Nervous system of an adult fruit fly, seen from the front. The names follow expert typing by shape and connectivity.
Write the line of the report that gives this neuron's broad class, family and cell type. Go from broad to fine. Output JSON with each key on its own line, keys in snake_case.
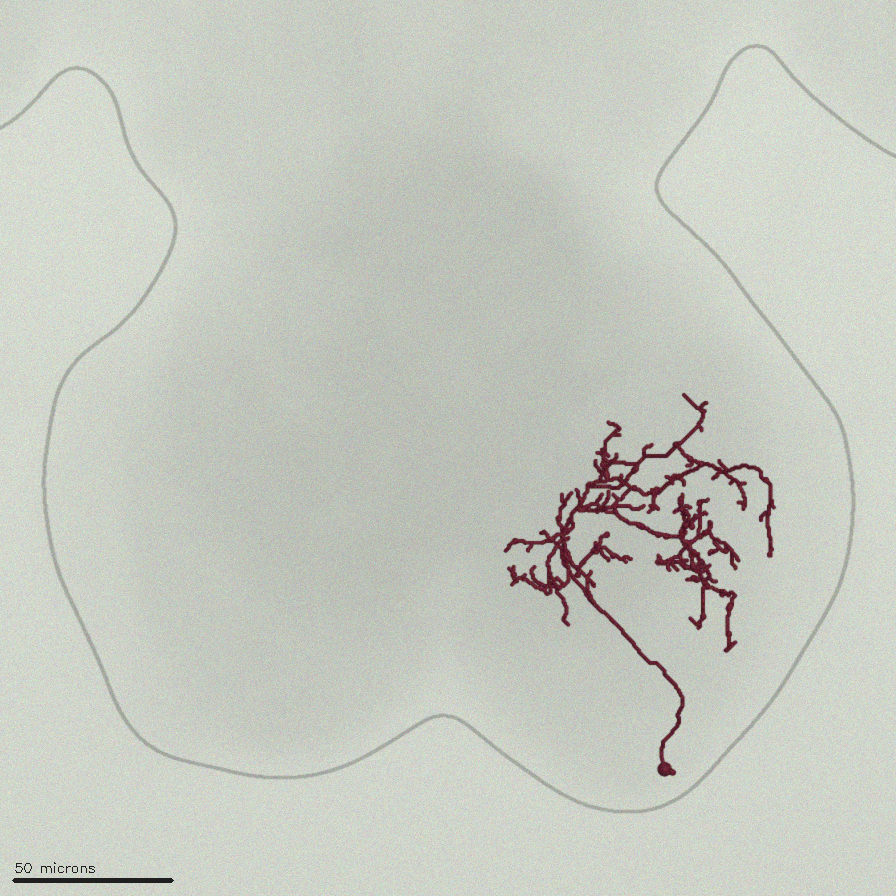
{
 "broad_class": "nerve-cord intrinsic neuron",
 "family": "hemilineage 21A",
 "cell_type": "IN21A085"
}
